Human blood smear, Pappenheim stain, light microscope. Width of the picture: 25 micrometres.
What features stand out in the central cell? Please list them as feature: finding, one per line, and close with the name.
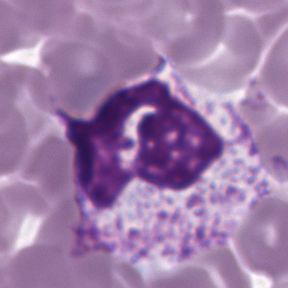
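Projection: pointed, sticking out from the upper left edge of the cell
Nucleus: folded around a pale crescent-shaped cleft
Chromatin: dark purple, dense, with a few small paler spots
Granules: many, small, purple, scattered throughout the cytoplasm
Name: segmented neutrophil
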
